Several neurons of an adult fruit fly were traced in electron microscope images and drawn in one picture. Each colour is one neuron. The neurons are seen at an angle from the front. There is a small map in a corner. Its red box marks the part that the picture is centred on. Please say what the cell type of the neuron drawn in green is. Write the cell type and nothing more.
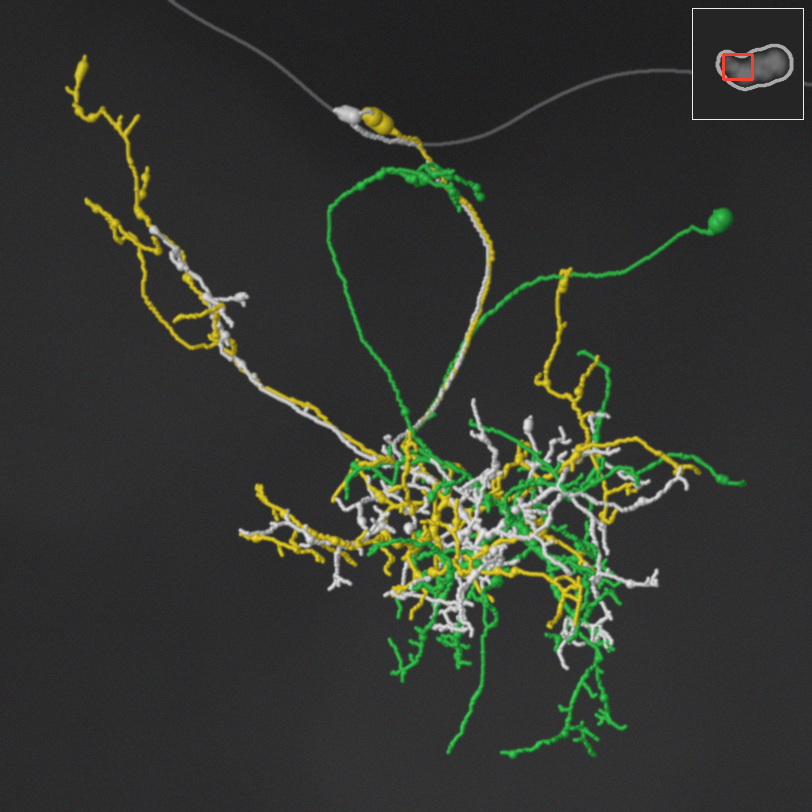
IN11A021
